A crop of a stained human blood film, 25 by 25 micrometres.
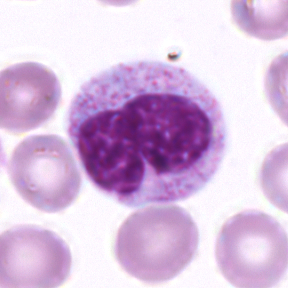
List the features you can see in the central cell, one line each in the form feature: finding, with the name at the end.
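Outline: round, smooth.
Size: about 13 micrometres across.
Nucleus: notched on lower side; about 12 by 9 micrometres.
Nuclear area: about 50% of cell.
Cytoplasm: pale pinkish-lilac.
Granules: many, fine, reddish, scattered throughout cytoplasm.
Name: band neutrophil.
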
